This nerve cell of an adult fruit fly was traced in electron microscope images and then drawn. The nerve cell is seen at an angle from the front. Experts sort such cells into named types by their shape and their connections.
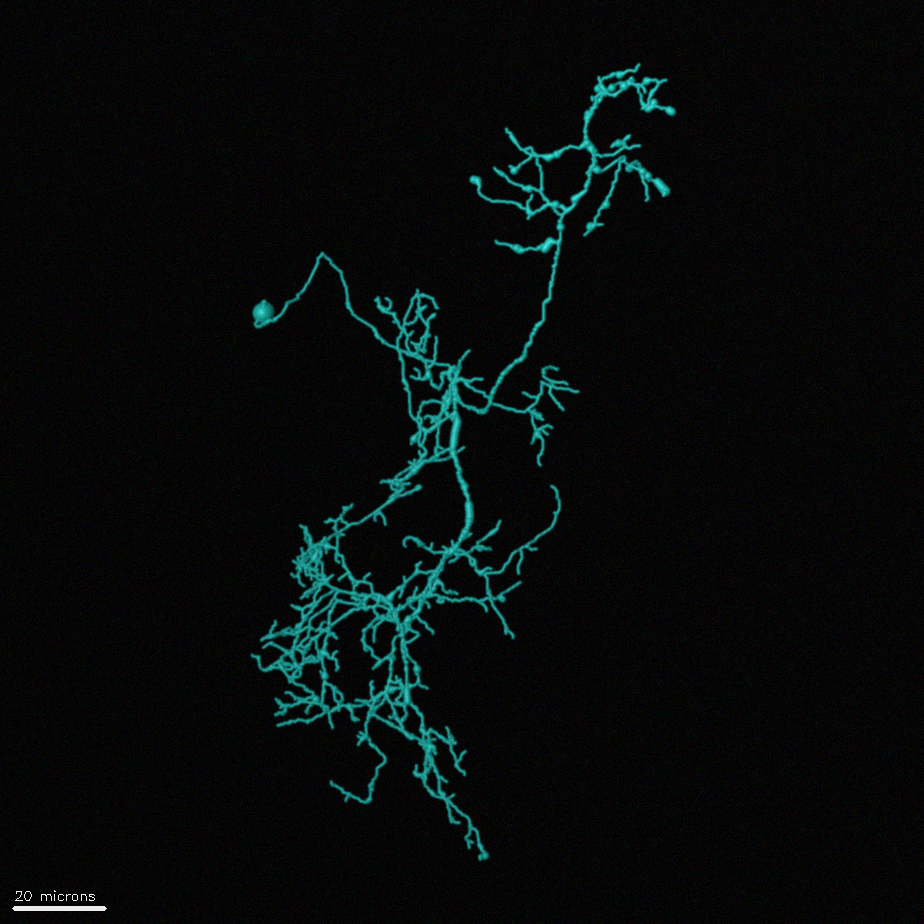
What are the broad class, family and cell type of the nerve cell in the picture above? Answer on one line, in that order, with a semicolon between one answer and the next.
central-brain intrinsic neuron; hemilineage SLPal2; AVLP026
